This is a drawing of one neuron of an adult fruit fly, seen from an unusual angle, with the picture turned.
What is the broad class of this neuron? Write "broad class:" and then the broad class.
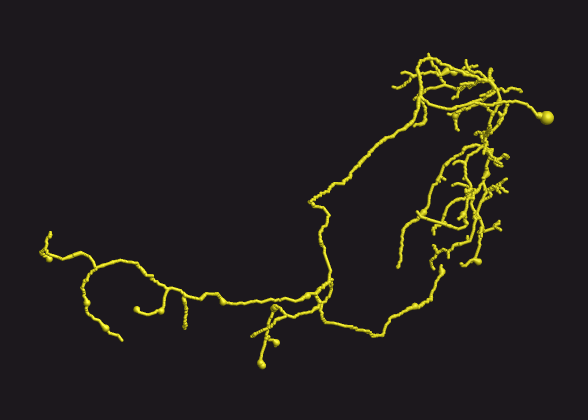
broad class: optic-lobe intrinsic neuron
